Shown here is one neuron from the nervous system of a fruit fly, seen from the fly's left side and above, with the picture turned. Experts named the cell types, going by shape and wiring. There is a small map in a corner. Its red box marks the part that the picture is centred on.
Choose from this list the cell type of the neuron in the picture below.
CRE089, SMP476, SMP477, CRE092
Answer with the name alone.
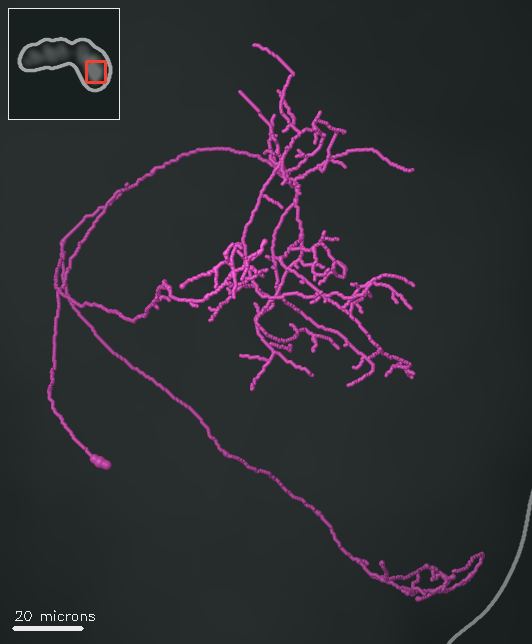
SMP477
